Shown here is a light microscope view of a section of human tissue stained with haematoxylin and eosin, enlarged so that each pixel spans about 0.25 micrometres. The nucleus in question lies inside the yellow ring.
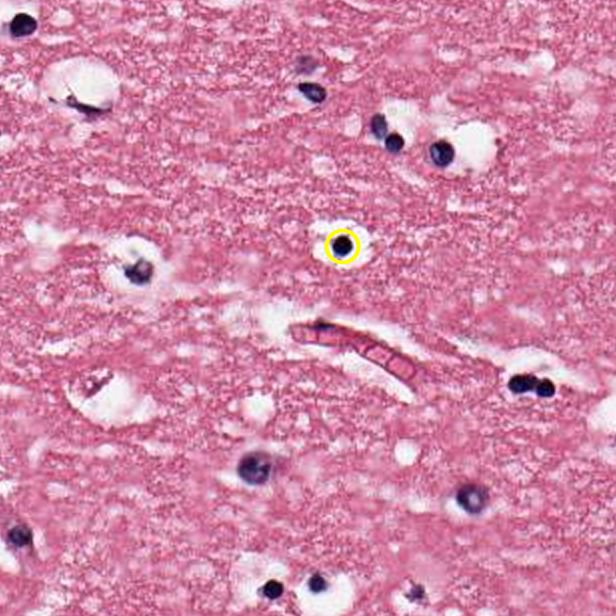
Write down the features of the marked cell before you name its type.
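The nucleus is round, with a sharp, smooth edge. The nucleus stains dark and even throughout, with no visible internal detail. The nucleus sits in the middle of a clear, unstained halo; no pink cytoplasm is seen around it. The cell lies on its own in that background, with no other cell touching it, and a small vessel containing red cells lies just below it. This is an oligodendrocyte.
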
